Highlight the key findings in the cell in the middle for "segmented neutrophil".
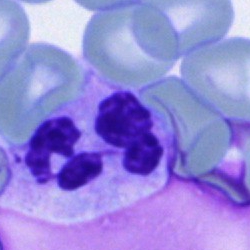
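The cell in the middle is a segmented neutrophil. Its chromatin is dense, dark purple and coarsely clumped.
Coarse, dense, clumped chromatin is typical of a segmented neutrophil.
In this respect the chromatin fits the name. The lobe on the left side is curved into a C shape. The cytoplasm is abundant and pale lilac-grey, holding only fine, faint granules.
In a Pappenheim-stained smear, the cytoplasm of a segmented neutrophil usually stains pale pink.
The lilac-grey tint seen here therefore departs from that usual pale pink.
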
